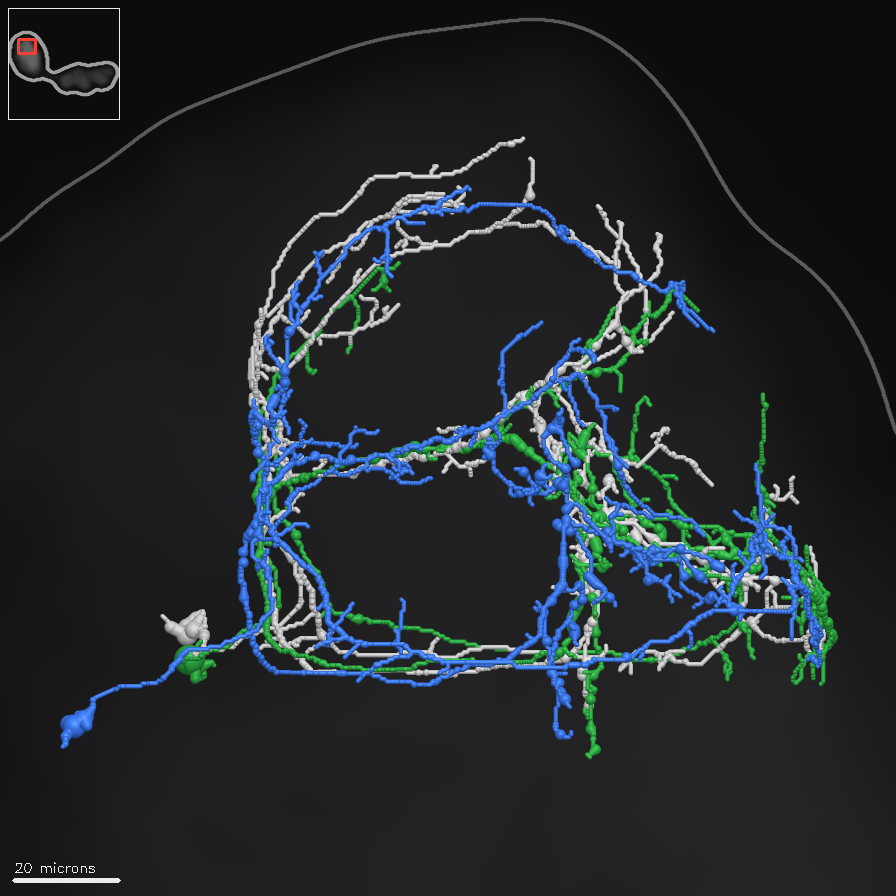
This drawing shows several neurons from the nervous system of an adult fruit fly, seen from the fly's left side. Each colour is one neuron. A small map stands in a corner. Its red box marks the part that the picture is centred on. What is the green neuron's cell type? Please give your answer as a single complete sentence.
Within the cell type CL089_a1 sits this neuron.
